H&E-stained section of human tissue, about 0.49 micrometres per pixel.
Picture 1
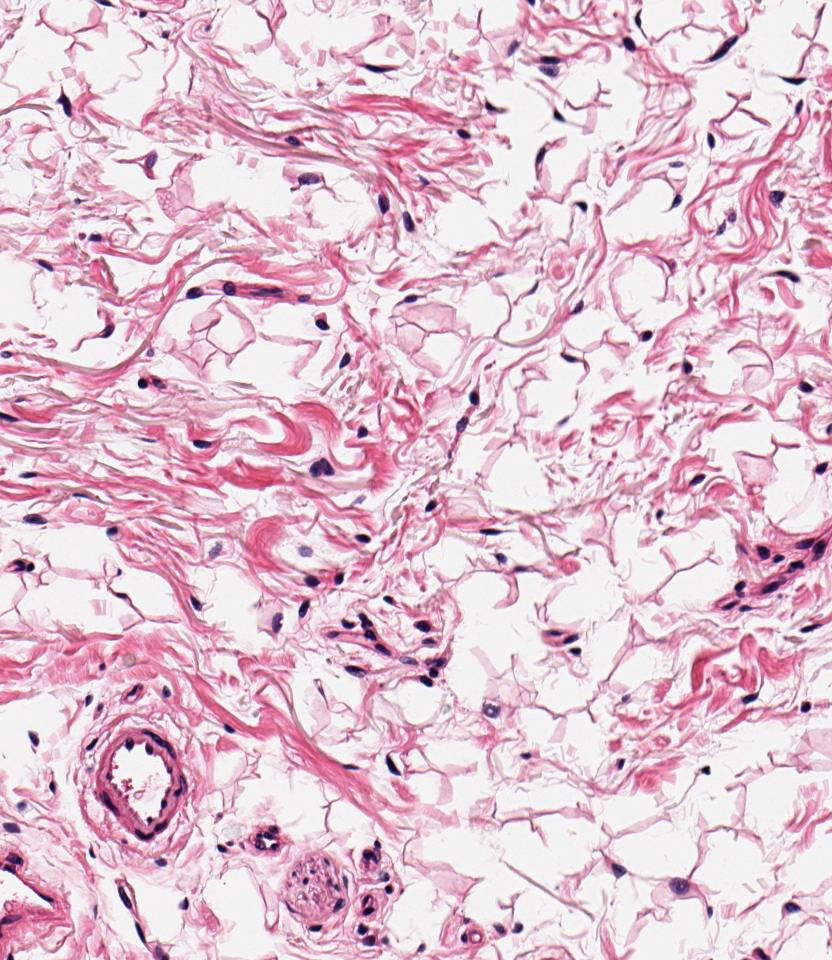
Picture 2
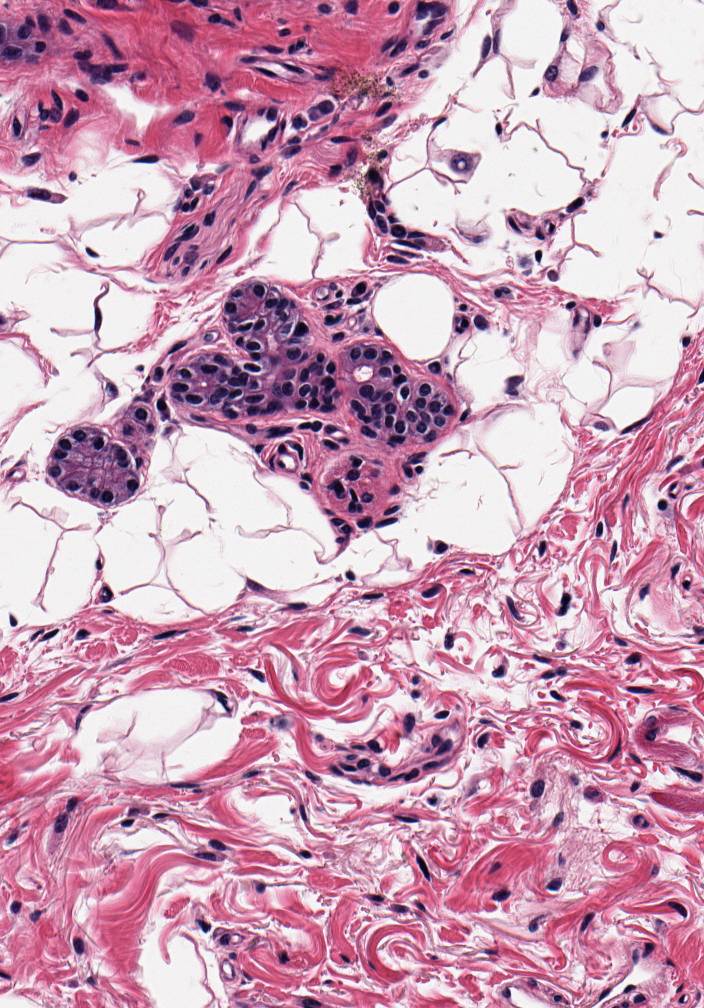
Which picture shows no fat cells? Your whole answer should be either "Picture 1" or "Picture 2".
Picture 1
